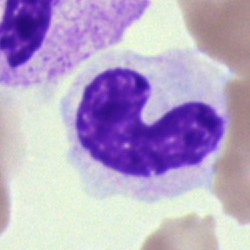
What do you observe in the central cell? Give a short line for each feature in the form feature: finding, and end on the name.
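Nucleus: bent C or kidney shape, deep notch opening upward
Chromatin: dark purple, clumped, small pale gaps between clumps
Nucleoli: none seen
Outline: roughly round, slightly wavy edge
Name: band neutrophil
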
